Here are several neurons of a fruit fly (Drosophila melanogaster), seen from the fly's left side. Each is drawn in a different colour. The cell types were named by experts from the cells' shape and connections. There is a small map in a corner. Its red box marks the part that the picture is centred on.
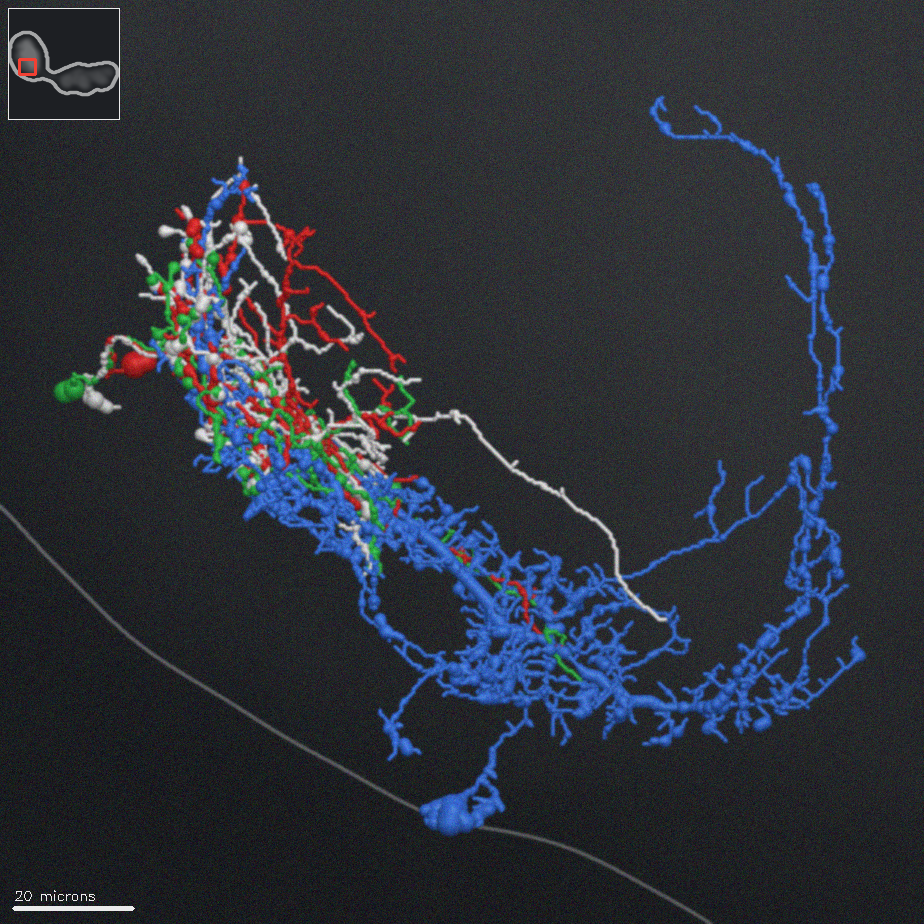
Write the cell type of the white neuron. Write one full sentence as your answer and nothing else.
The neuron has GNG368 as its cell type.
